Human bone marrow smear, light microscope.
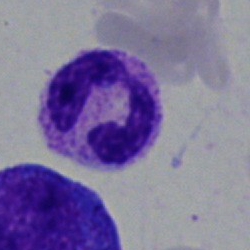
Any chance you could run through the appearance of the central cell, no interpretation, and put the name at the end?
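The cell has a round outline. Its nucleus forms a curved band wrapped around a pale central area of cytoplasm. The chromatin is dark purple and coarsely clumped. No vacuoles are present in the cytoplasm. Name: segmented neutrophil.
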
